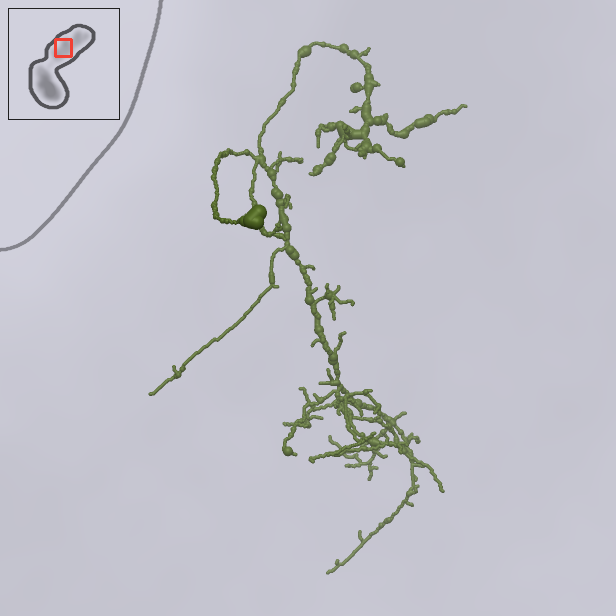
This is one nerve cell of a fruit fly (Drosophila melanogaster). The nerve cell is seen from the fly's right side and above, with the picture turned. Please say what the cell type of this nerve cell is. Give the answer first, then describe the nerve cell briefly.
The cell type is IN09A043. Its broad class is nerve-cord intrinsic neuron. Dozens of branch ends can be seen. In this view it is taller than it is wide.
